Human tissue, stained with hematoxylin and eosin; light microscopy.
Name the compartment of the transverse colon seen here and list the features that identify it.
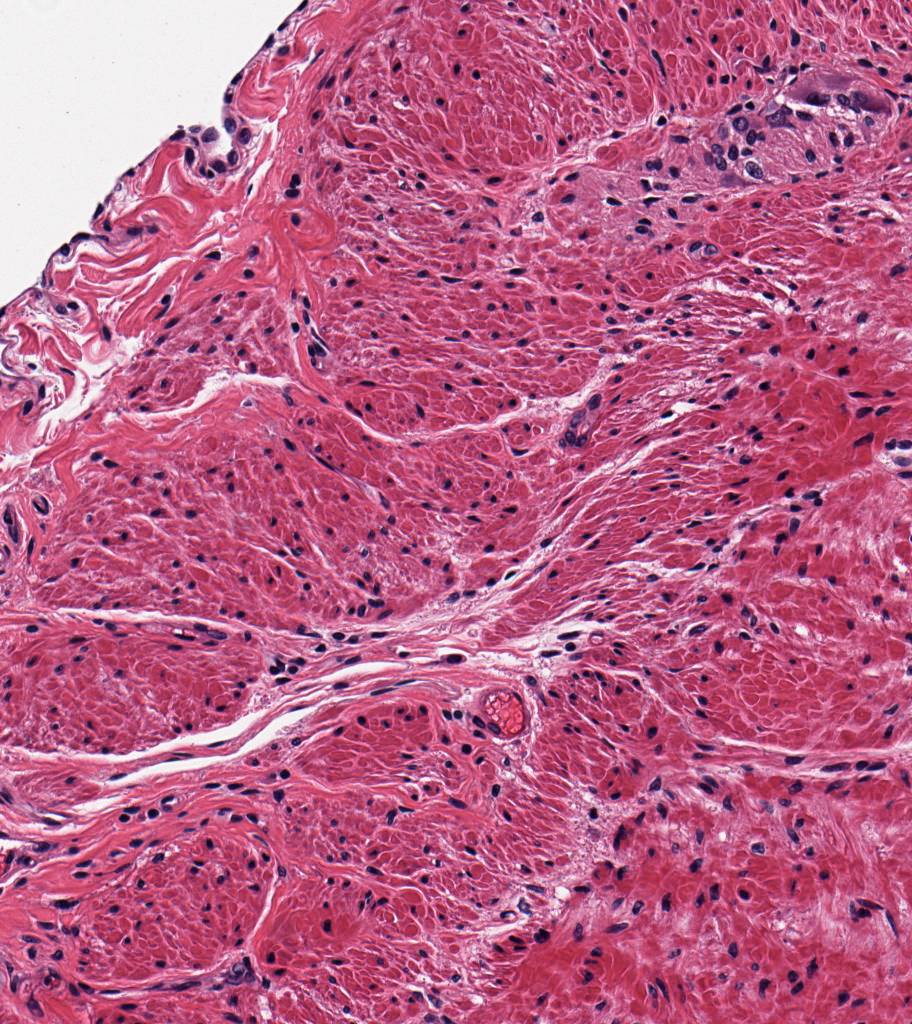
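Tissue: smooth muscle. Bundles run in different directions, some cut across, others along their length.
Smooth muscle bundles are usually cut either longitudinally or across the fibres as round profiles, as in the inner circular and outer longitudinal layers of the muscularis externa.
No glands, no epithelium-lined structures, no fat cells anywhere in the field. Top-left edge: tissue ends in a band of wavy pink collagen fibres.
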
